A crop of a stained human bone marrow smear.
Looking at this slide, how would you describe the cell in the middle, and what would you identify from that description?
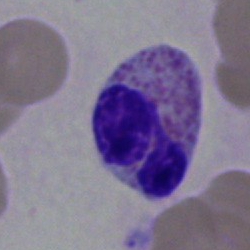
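Two lobes make up the nucleus, the larger on the left and the smaller at the lower right. Its chromatin is dense and stains dark purple. Pale bluish-grey cytoplasm occupies mainly the upper right of the cell. It is an eosinophil.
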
